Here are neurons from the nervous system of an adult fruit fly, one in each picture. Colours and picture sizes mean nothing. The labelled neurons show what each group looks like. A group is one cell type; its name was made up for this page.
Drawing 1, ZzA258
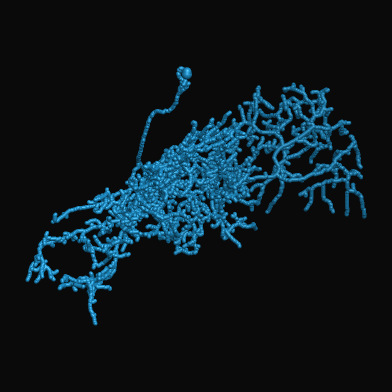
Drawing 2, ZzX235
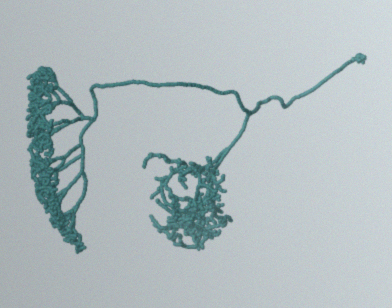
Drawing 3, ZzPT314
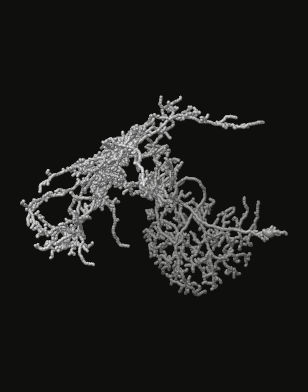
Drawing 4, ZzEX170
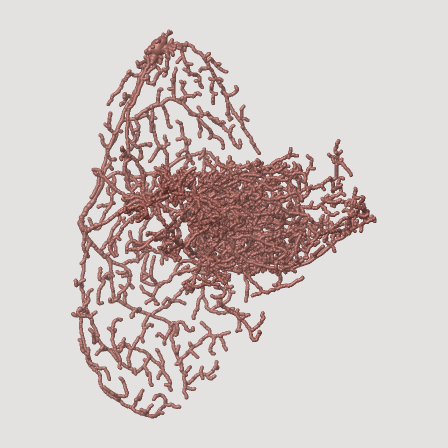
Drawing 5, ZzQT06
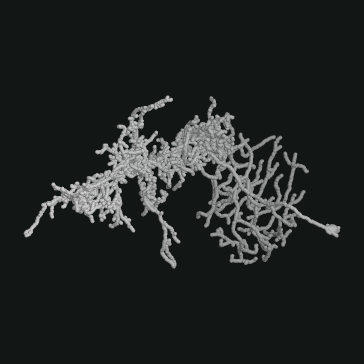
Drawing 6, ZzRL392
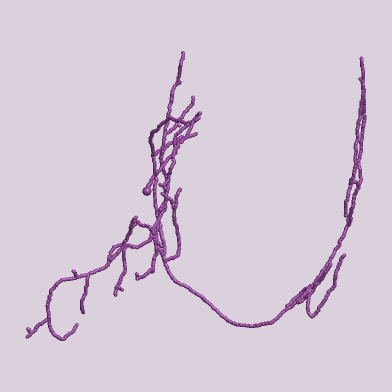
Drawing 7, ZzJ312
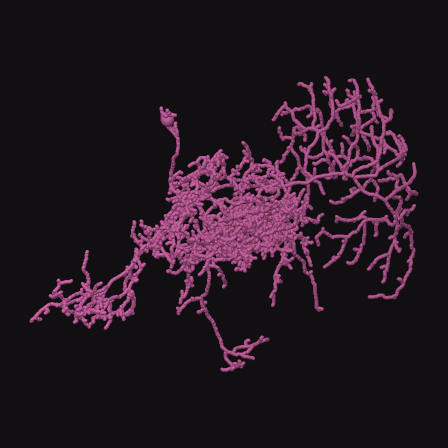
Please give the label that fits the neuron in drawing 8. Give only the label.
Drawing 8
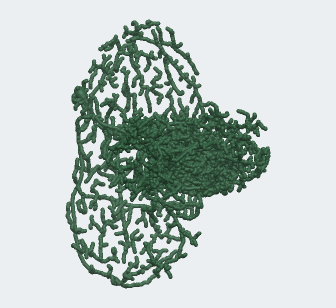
ZzEX170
